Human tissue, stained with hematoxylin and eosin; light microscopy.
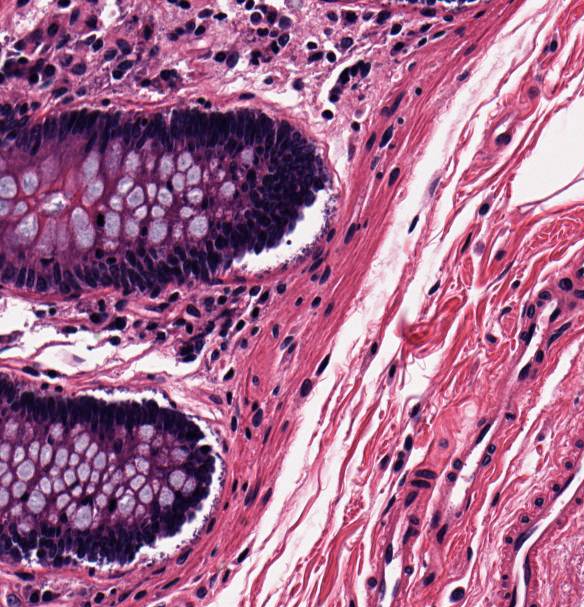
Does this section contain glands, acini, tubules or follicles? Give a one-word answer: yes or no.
Yes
